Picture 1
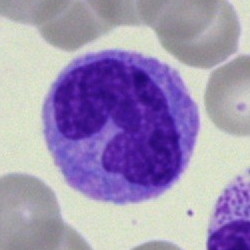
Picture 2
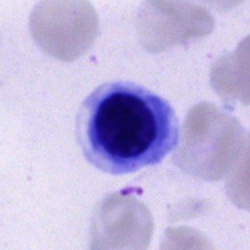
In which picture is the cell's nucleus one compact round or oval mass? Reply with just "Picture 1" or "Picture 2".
Picture 2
